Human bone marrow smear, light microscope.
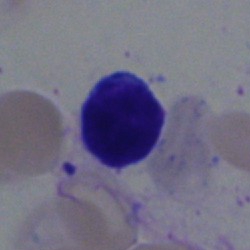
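Lymphocyte, shown here in the middle. See how the dark-staining nucleus seems to fill almost the whole cell, leaving little or no cytoplasm you can see. The chromatin looks dense and dark, with little pattern inside it. Try as you might, you will not make out nucleoli, and there are no vacuoles visible either.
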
